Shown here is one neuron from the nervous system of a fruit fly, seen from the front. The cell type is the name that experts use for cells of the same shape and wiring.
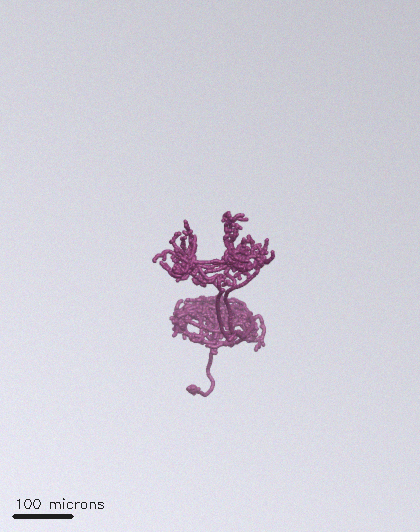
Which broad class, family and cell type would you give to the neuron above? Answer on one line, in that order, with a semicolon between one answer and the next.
ascending neuron; hemilineage 27X; AN27X008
